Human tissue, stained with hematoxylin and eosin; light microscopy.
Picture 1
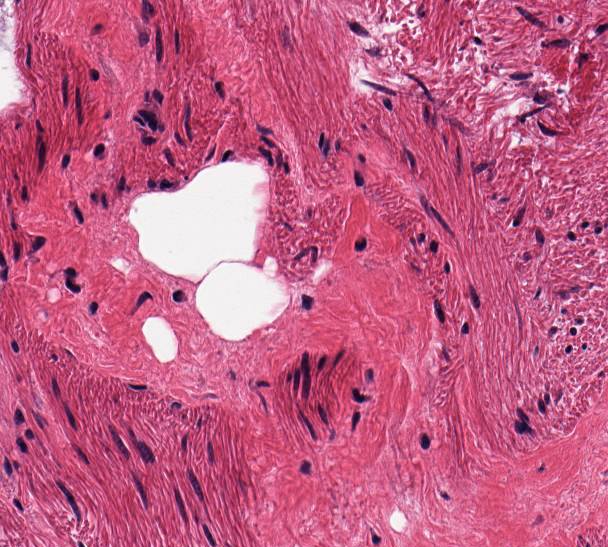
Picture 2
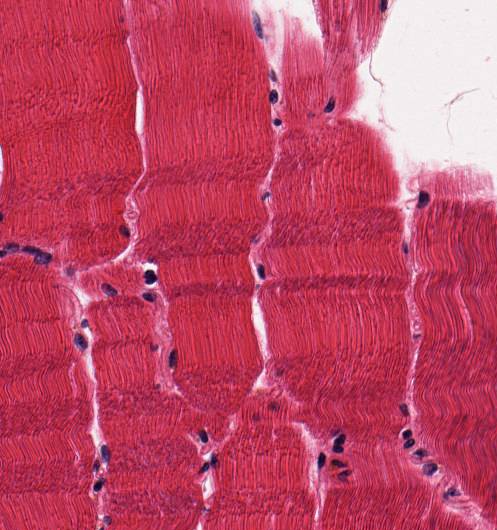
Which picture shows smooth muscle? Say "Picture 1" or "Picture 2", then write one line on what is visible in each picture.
Picture 1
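Picture 1: Bundles of smooth muscle interlace and run in different directions across the whole field.
Picture 2: Each fibre shows fine, closely spaced cross-striations running across its width.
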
